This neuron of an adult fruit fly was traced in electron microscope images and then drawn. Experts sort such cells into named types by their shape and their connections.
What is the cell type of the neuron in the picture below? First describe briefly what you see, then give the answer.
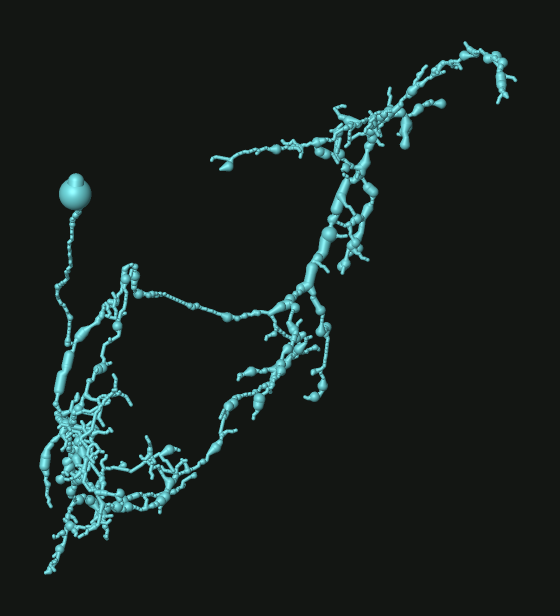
Dozens of branch ends can be seen. As drawn here it is about as wide as it is tall. It is a central-brain intrinsic neuron. It is of cell type SLP360_d.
